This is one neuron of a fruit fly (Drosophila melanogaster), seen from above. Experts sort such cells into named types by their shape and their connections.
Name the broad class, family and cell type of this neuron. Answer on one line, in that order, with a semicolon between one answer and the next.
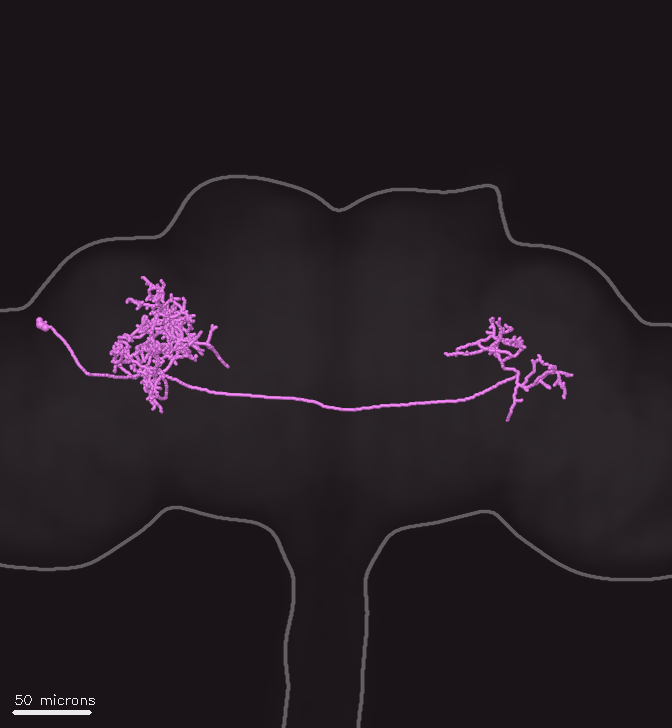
central-brain intrinsic neuron; hemilineage VLPl2_posterior; CB1883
